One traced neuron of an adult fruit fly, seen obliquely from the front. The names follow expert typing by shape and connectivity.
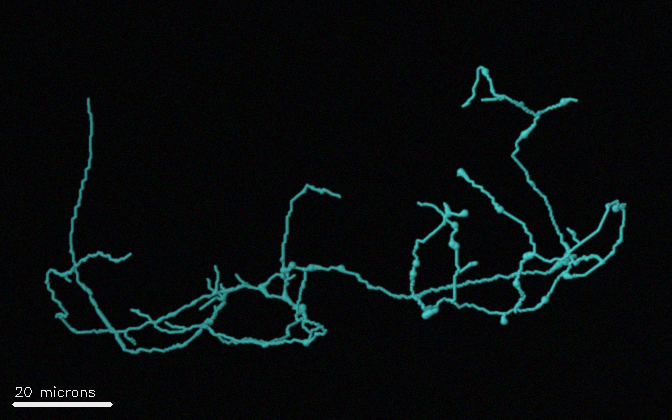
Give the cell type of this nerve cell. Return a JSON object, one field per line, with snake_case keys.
{
 "cell_type": "GNG419"
}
